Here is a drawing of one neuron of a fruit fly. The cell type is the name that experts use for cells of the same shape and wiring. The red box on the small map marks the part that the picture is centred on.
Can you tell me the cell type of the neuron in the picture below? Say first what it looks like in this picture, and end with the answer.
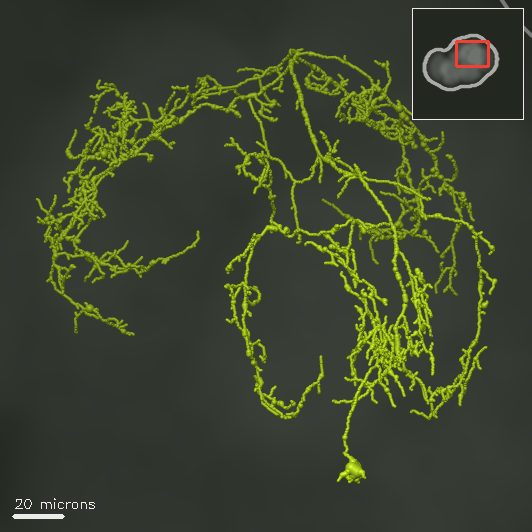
From left to right in the picture it spans about 190 microns. The picture shows more than a hundred branch ends. This is a nerve-cord intrinsic neuron. The cell type is IN05B016.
